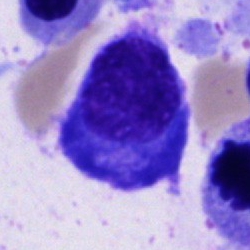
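Plasma cell in a stained bone marrow smear, light microscopy. The cytoplasm is a deep blue, forming a broad band below the nucleus and only a thin rim above it. A paler zone lies in the cytoplasm just below the nucleus. The outline of the plasma cell is mostly smooth, with a few small blunt bumps.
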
